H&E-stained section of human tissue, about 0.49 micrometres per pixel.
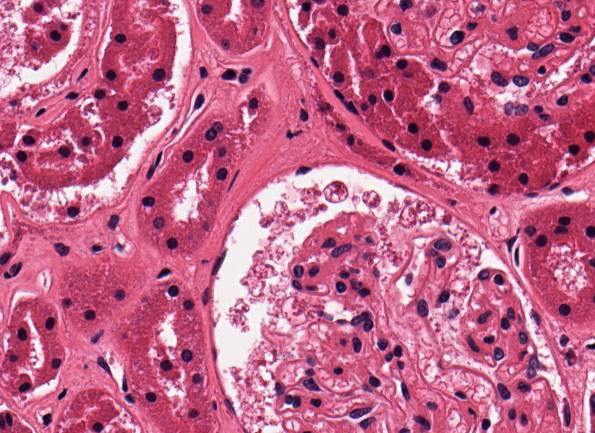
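Renal cortex. A single glomerulus lies lower centre-right, bordered elsewhere by cut tubules. Its capillary loops hold many dark oval nuclei, more crowded than tubular nuclei, within Bowman's capsule, a thin smooth rim. Tubules have one layer of cuboidal cells with deeply eosinophilic granular cytoplasm.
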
